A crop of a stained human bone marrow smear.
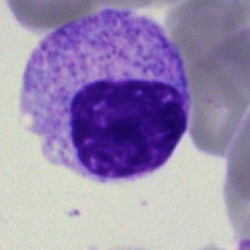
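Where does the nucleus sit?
Off-centre, towards the lower right of the cell.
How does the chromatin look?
Dark purple and coarsely clumped.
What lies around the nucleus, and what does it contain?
A wide band of cytoplasm on its upper and left sides, with fine purple granules scattered throughout.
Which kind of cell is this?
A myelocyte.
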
